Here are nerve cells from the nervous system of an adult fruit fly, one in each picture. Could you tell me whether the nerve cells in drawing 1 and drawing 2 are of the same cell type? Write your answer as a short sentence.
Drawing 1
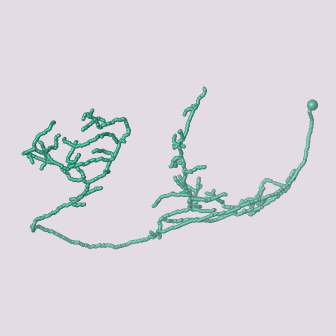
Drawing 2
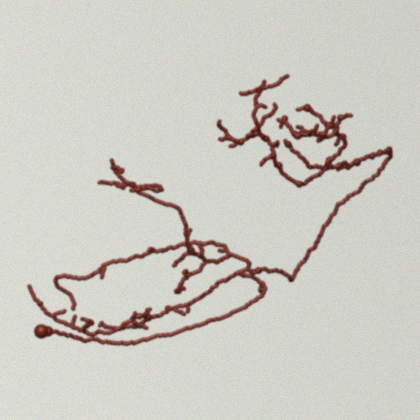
They are of different cell types.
